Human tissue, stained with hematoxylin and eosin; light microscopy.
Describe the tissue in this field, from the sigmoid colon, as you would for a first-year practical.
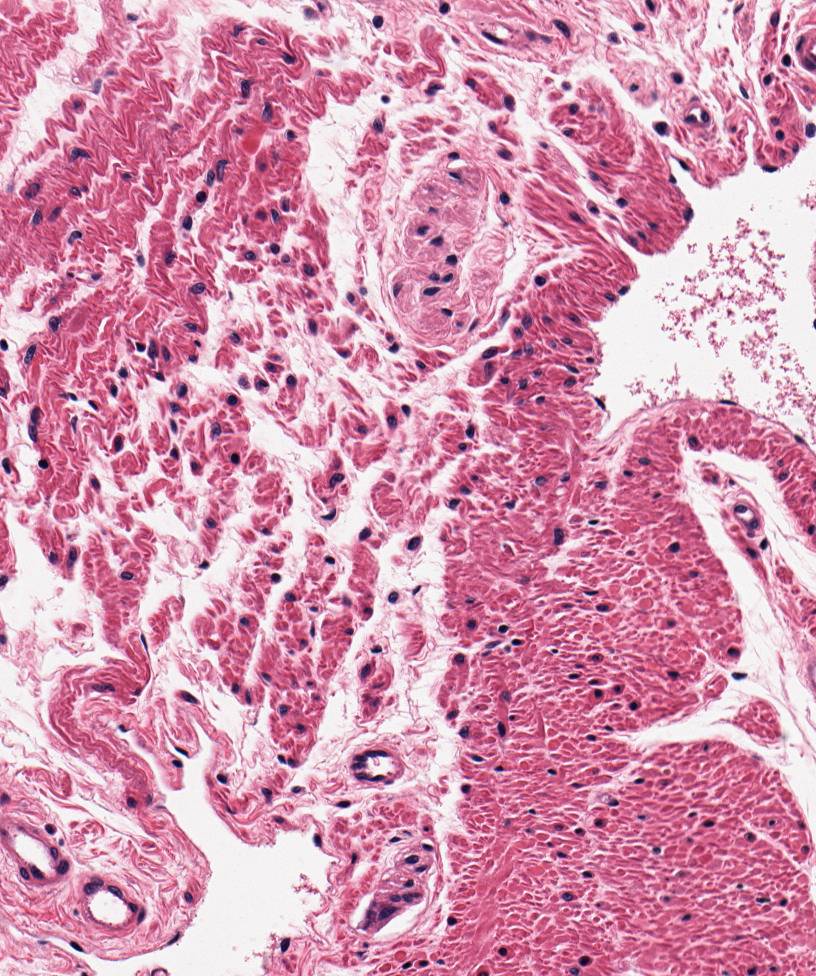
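In the upper left, muscle fibres are cut lengthwise; they follow a wavy course and carry elongated nuclei. At the lower left, small round vessels with thick walls and narrow lumens sit within the connective tissue. No surface in the field is lined by epithelium.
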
